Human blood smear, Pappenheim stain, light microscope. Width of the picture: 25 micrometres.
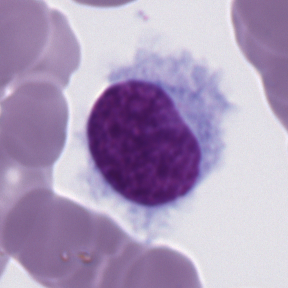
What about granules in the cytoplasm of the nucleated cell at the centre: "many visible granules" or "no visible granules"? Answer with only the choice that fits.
No visible granules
